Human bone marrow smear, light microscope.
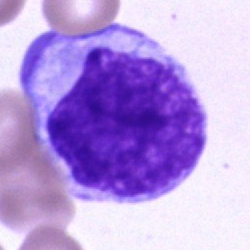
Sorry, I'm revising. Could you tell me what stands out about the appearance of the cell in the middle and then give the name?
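Looking at the outline, it is roughly oval, with a smooth edge. The nucleus lies off-centre, toward the lower right. Pale blue cytoplasm is widest on the upper left, and I notice it turns a deeper blue at its outer edge than near the nucleus. This cell is a blast.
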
